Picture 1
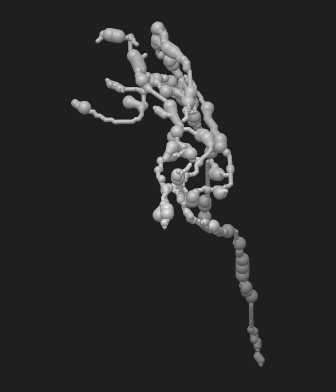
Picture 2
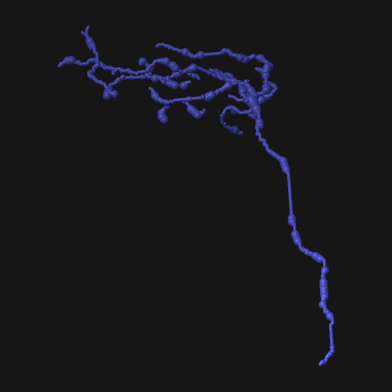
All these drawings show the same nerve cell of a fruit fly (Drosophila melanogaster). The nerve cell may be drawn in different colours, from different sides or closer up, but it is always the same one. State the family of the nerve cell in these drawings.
class gustatory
